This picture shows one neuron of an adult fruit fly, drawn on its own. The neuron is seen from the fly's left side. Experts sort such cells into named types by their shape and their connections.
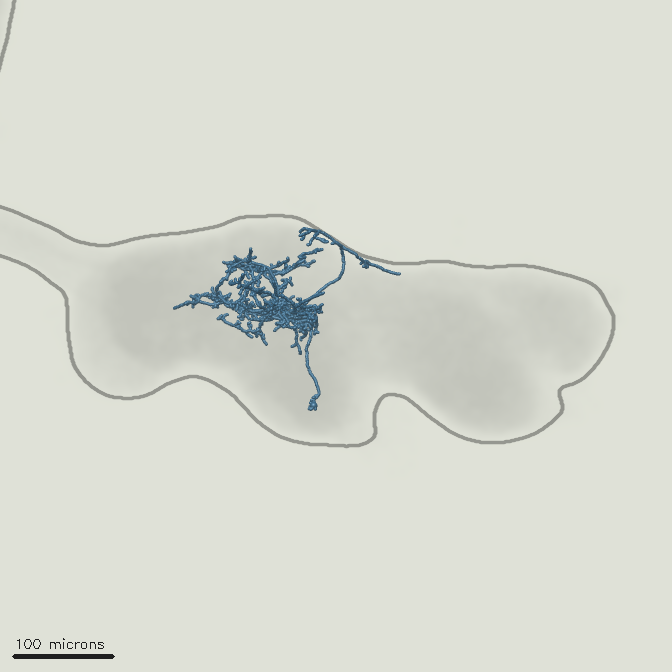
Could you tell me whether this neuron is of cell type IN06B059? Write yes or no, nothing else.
no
